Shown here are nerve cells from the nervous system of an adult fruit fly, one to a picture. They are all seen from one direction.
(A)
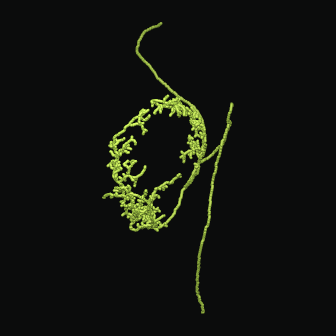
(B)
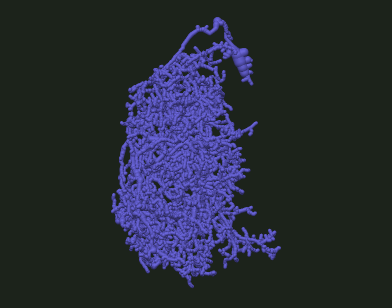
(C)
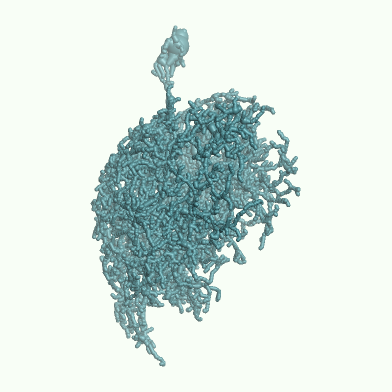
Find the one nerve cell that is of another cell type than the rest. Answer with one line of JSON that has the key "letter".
{"letter": "A"}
